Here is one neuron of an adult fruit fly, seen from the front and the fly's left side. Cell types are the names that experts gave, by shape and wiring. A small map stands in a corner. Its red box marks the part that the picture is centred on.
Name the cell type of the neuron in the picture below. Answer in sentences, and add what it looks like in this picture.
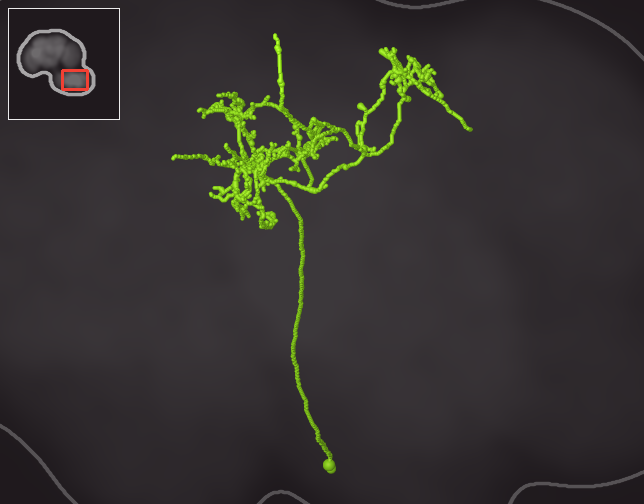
It is of cell type IN07B067. Its broad class is nerve-cord intrinsic neuron. Its cell body lies at the bottom of the picture. Dozens of branch ends can be seen.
